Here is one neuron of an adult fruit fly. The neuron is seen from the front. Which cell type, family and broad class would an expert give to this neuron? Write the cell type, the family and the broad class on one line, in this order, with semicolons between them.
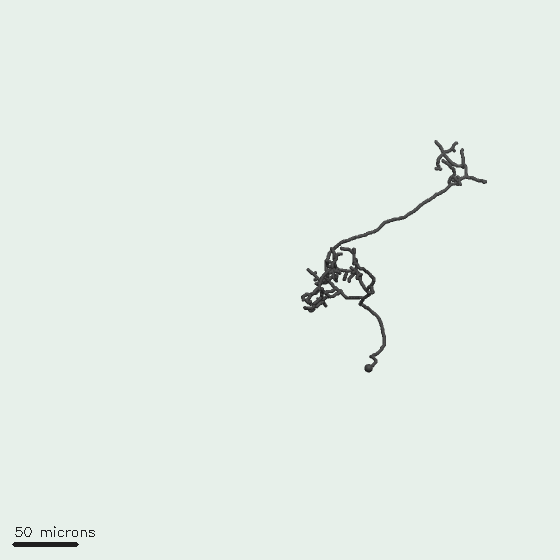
CB2561; hemilineage ALv1; central-brain intrinsic neuron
